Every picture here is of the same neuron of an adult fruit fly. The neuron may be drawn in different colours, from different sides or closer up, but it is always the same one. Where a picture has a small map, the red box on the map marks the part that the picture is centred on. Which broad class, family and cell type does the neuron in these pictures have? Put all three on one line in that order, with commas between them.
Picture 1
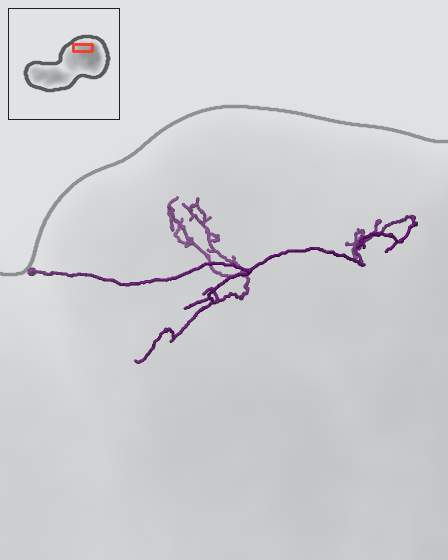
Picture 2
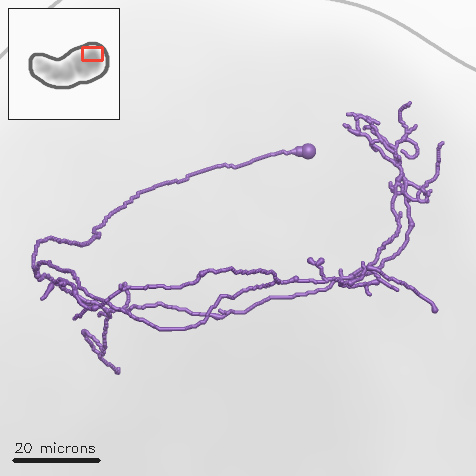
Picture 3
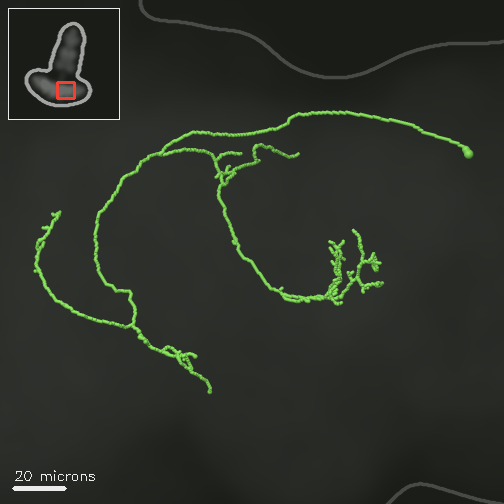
central-brain intrinsic neuron, hemilineage DL1_dorsal, SLP246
